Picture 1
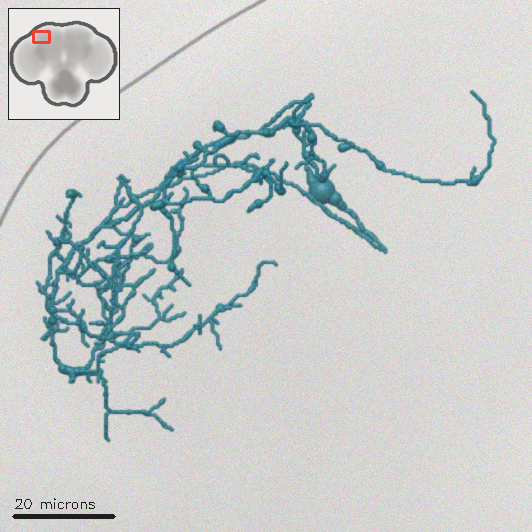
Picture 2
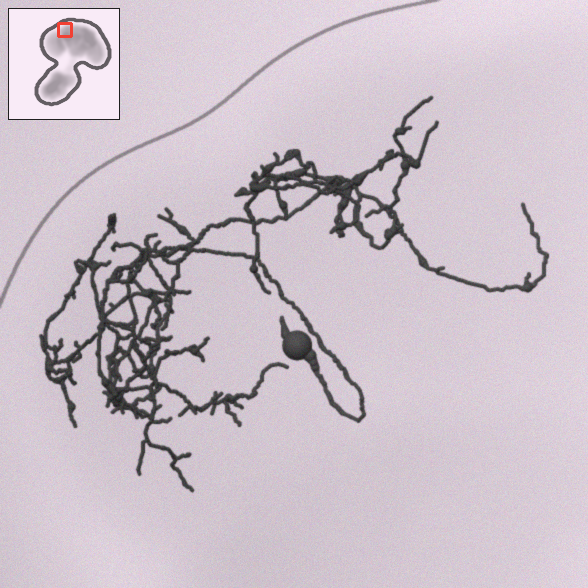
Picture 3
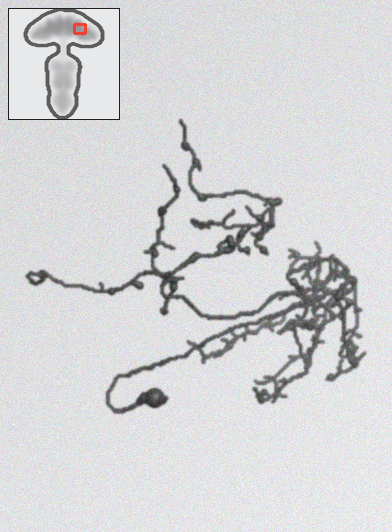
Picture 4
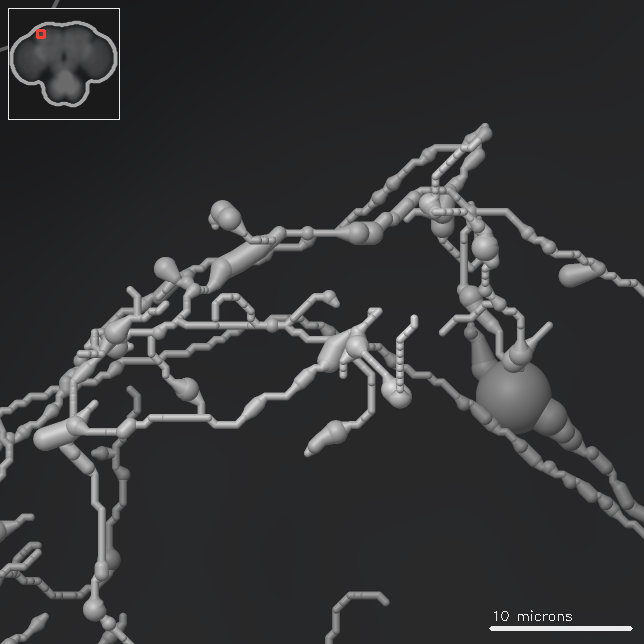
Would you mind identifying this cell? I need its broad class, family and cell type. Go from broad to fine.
central-brain intrinsic neuron; hemilineage LHp2; CB2224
